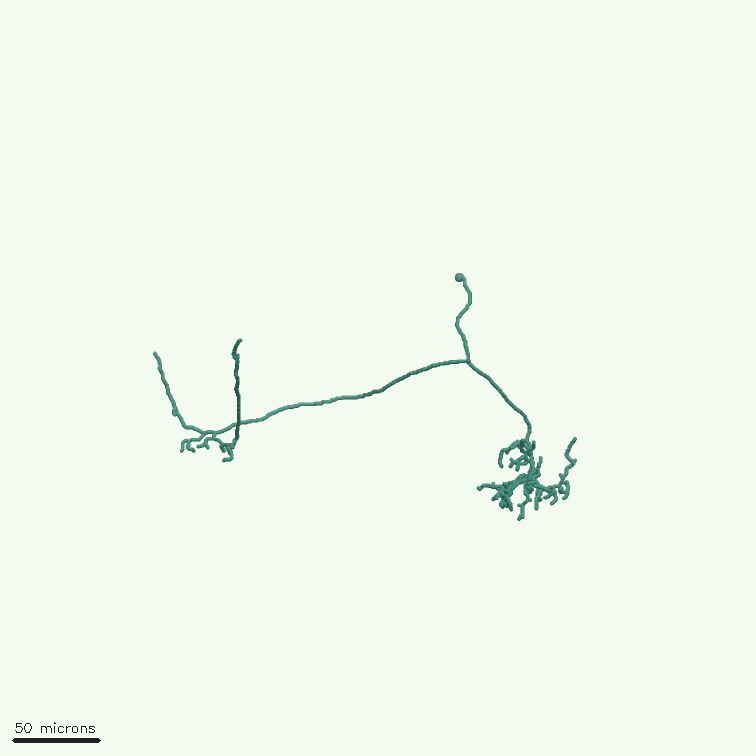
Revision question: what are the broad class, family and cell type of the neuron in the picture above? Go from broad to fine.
central-brain intrinsic neuron; hemilineage DM6_central1; CB2585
